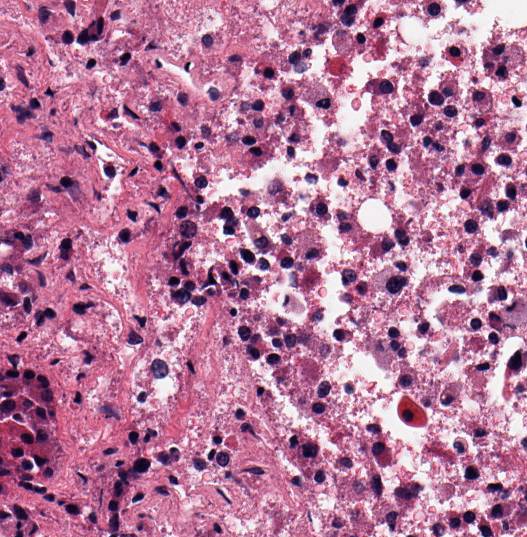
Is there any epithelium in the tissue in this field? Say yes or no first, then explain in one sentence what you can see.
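No. No glands or epithelial linings are present in the field.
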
